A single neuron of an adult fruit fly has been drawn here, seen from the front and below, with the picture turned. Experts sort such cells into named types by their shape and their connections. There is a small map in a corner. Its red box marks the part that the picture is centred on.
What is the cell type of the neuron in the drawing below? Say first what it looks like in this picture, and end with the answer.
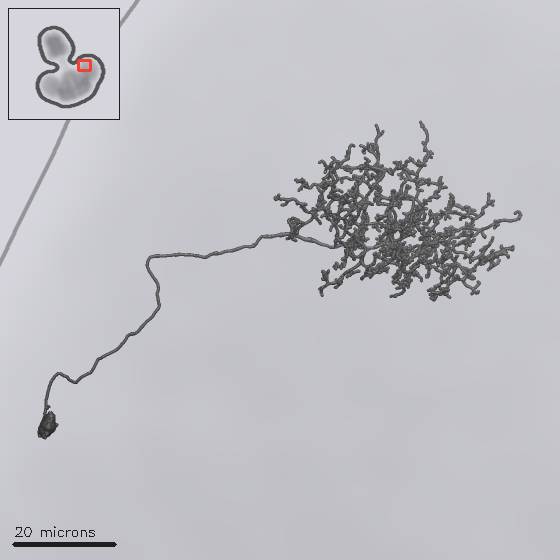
By the scale bar it is about 95 microns wide in this view. The picture shows dozens of branch ends. It is an optic-lobe intrinsic neuron. The cell type is Pm1.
